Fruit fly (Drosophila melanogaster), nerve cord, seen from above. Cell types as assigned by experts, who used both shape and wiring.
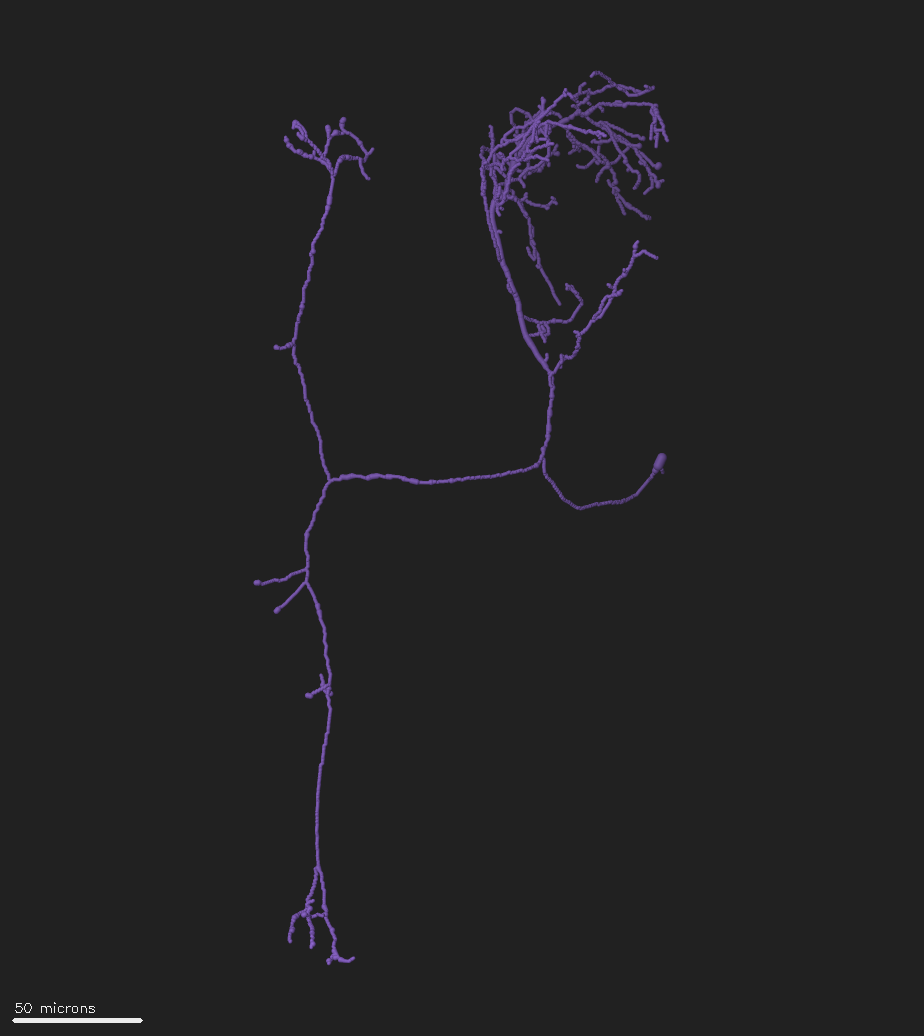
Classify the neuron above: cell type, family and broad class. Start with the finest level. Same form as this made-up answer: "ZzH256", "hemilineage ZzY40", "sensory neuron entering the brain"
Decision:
"IN08B042", "hemilineage 08B", "nerve-cord intrinsic neuron"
